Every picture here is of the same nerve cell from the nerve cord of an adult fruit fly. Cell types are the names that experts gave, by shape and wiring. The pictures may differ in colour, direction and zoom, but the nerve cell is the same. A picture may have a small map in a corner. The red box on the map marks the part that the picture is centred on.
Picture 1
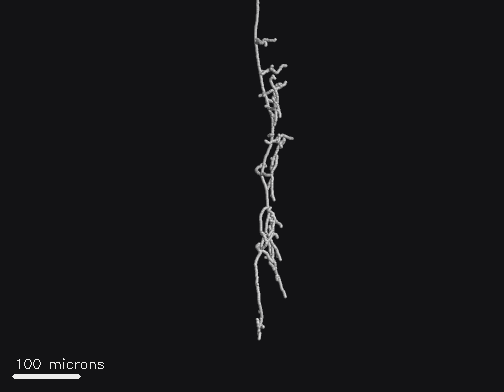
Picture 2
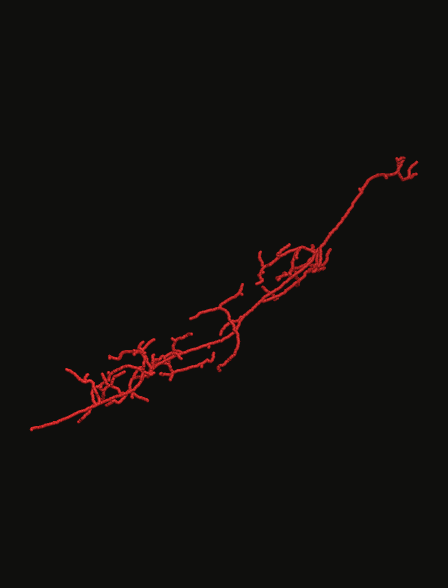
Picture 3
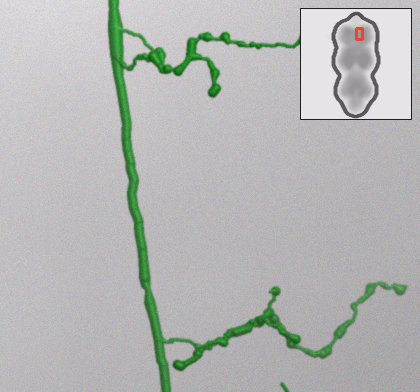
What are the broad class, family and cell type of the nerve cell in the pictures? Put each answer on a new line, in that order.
descending neuron
DNp
DNp12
